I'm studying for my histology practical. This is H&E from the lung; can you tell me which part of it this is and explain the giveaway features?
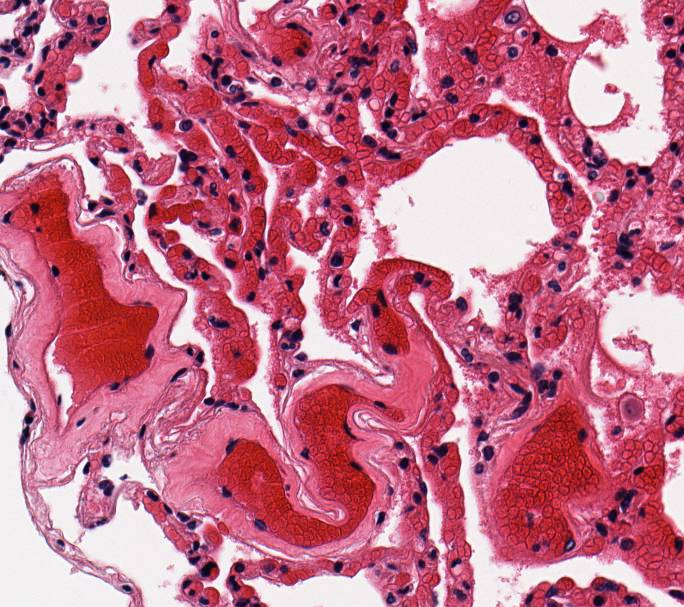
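The field shows alveolus. Thin, branching walls separate open white spaces.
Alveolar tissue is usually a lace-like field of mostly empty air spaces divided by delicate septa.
The thin walls are packed with red blood cells lying in rows.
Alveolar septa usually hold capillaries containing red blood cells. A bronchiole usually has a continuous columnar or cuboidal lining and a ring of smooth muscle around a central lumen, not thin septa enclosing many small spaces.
Small dark oval nuclei are scattered along the thin walls. The larger vessels have thick, pale pink, glassy walls.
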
